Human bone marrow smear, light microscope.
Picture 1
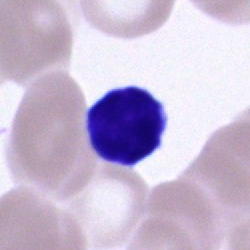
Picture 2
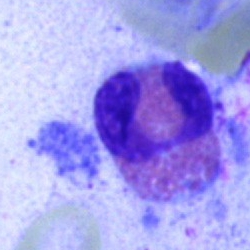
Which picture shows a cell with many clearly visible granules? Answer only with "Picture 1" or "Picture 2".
Picture 2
